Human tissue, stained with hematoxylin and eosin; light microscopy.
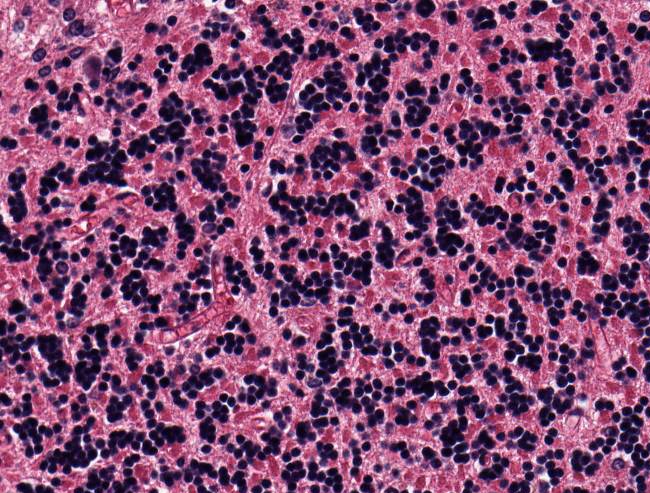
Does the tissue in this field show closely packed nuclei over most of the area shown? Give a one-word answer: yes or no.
Yes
